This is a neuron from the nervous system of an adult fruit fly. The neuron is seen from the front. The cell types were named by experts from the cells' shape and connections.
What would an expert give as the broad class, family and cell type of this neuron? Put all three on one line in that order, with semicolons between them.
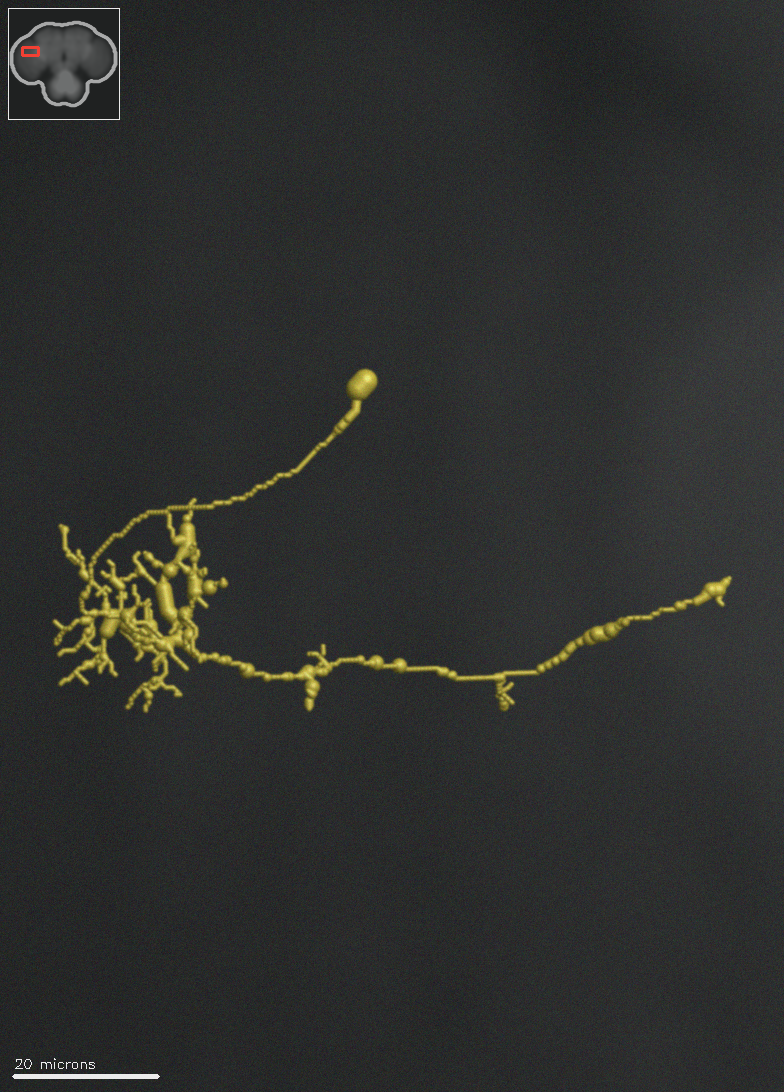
optic-lobe intrinsic neuron; TmY; TmY3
